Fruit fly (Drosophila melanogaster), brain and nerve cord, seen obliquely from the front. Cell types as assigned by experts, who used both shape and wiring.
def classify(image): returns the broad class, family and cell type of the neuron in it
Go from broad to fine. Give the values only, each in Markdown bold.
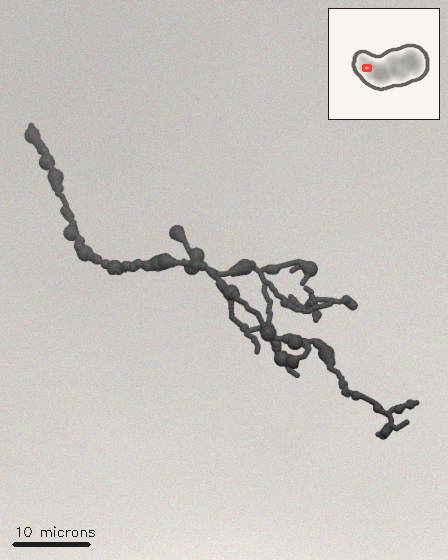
**sensory neuron entering the nerve cord**, **class mechanosensory tactile**, **SNta26**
